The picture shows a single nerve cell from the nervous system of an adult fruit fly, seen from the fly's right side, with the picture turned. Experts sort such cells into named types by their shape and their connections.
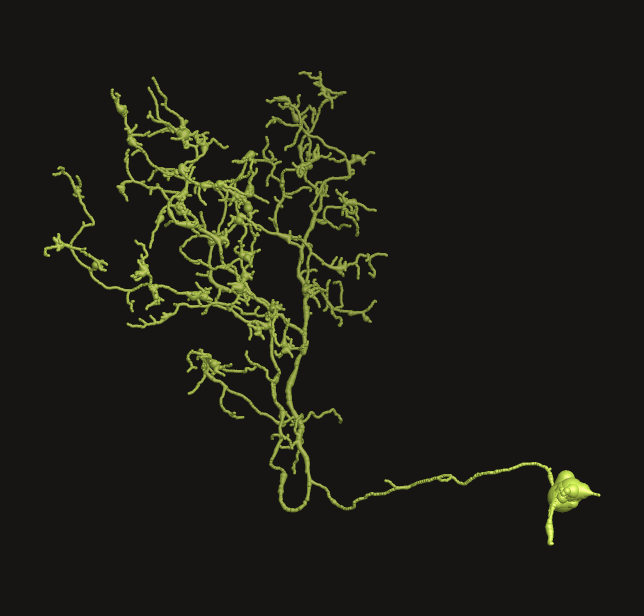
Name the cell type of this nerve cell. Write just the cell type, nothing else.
Cm3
